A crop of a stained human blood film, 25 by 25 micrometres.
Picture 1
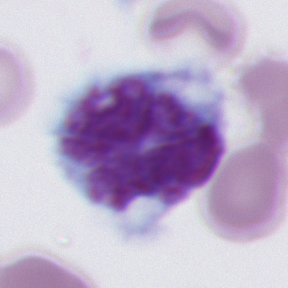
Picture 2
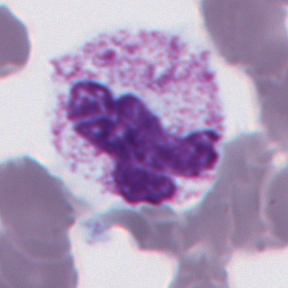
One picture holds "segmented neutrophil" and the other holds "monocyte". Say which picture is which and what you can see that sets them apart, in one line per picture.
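Picture 1 shows a monocyte: No distinct granules are visible in the cytoplasm.
Picture 2 shows a segmented neutrophil: Small pinkish-red granules are scattered throughout the cytoplasm.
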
